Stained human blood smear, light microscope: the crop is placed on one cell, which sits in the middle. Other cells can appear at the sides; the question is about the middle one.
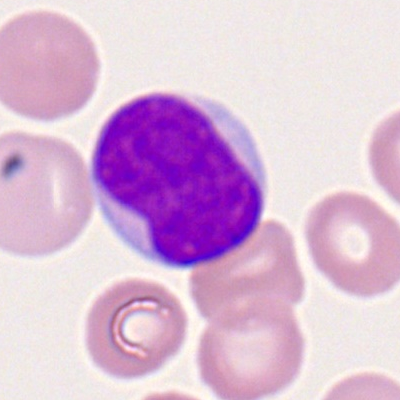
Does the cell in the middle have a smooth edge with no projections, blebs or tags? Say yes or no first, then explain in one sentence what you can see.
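Yes. The cell outline is smooth and roughly round.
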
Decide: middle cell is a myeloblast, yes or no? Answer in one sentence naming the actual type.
No, what is seen at the centre is a lymphocyte instead of a myeloblast.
